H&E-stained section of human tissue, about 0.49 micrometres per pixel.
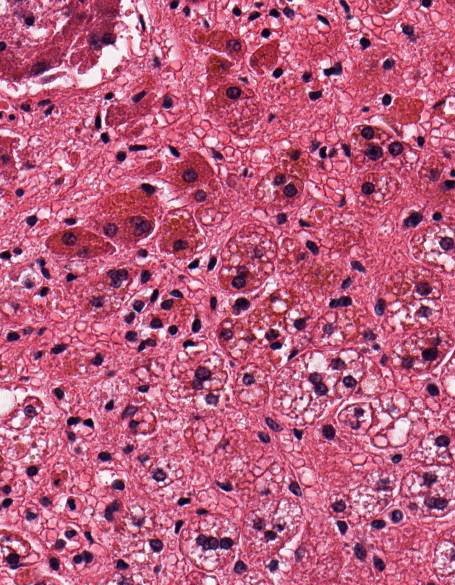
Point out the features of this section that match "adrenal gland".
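This section is of the adrenal gland. In the lower and right parts of the field, many cells have pale, foamy cytoplasm broken up by small clear vacuoles. Toward the upper left, scattered cells instead have dense, deeply eosinophilic, brownish-red granular cytoplasm. Small, dark, compact nuclei lie scattered in the thin strands between the large cells.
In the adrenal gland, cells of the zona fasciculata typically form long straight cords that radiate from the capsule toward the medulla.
At the top left corner, an irregular cleft of white space is partly filled with pink material.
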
